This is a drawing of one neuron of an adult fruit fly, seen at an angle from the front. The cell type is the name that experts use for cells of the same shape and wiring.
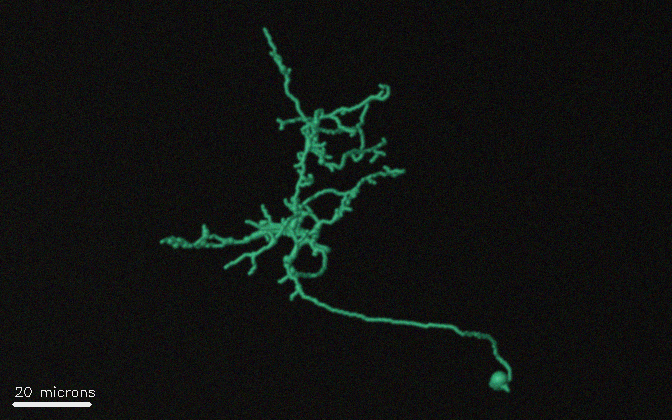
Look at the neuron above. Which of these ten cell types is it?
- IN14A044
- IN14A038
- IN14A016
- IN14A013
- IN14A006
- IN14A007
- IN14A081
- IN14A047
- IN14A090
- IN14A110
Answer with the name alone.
IN14A081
